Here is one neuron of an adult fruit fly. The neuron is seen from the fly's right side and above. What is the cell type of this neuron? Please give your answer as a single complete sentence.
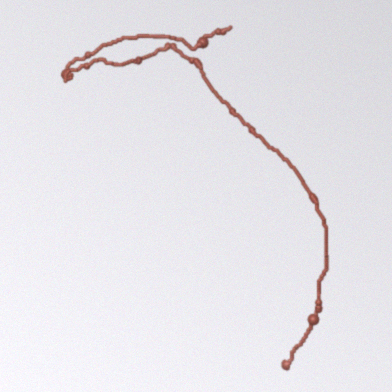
This neuron counts as a member of the cell type BM_InOm.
